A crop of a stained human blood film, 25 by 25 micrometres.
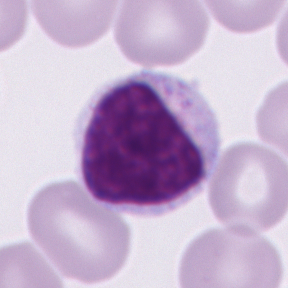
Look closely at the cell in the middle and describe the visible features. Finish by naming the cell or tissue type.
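Roughly 12 micrometres across, this one has a nucleus of about 11 micrometres that takes up about 70% of the cell's area. It's a single mass with no lobes, and the chromatin is dark purple and coarsely clumped. The pale cytoplasm sits mainly as a crescent on the upper right, with a few fine reddish-purple granules scattered in it. So that's a large granular lymphocyte.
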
